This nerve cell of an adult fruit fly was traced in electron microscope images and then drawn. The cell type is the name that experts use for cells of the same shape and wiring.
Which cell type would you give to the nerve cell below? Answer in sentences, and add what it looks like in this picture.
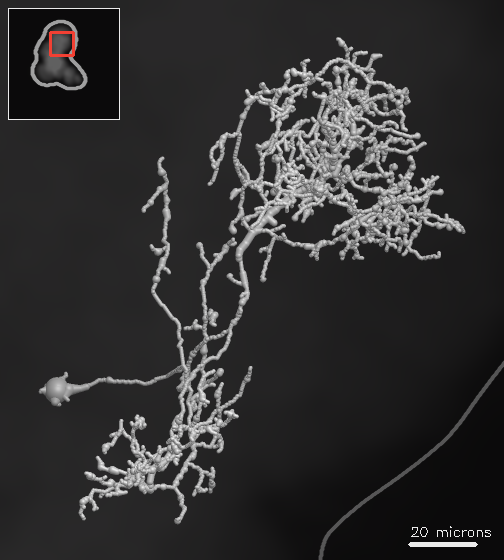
The cell type is SLP216. It is a central-brain intrinsic neuron. From top to bottom in the picture it spans about 150 microns. More than a hundred branch ends can be seen.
